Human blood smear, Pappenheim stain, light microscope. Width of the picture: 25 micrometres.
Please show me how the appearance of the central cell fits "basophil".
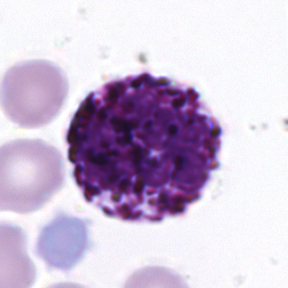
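This central cell, about 14 micrometres across, is a basophil.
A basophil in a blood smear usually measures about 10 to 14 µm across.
At about 14 micrometres, this cell lies at the top of that range.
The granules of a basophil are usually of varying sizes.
Here they clearly differ in size from one granule to the next, which fits.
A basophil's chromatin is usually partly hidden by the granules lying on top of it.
In this cell the granules lie over the nucleus, so its outline cannot be traced, in keeping with that. The granules are coarse and dark purple to blackish, and they fill nearly the whole cell from edge to centre.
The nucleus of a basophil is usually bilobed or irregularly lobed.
That shape cannot be checked here, because the nuclear outline is not visible beneath the granules.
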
